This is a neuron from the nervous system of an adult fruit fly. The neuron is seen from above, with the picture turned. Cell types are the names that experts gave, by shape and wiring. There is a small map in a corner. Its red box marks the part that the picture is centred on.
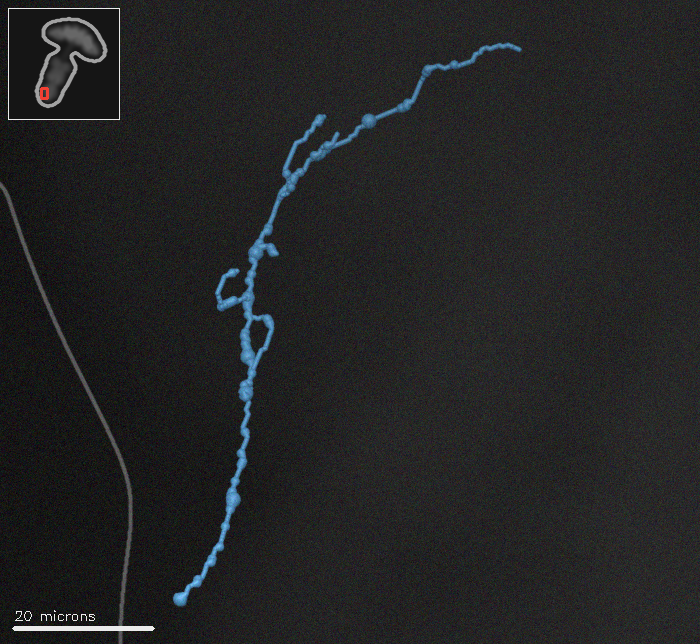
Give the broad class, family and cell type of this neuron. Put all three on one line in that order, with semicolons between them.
sensory neuron entering the nerve cord; class mechanosensory tactile; SNta44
